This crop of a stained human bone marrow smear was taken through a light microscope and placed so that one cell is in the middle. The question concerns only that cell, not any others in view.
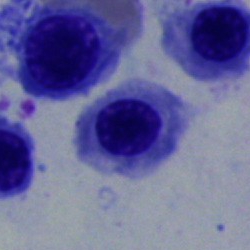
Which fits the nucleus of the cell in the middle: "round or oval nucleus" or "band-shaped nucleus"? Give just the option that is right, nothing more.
Round or oval nucleus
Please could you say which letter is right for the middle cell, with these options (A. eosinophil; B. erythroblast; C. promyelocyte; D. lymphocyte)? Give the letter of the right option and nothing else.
B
